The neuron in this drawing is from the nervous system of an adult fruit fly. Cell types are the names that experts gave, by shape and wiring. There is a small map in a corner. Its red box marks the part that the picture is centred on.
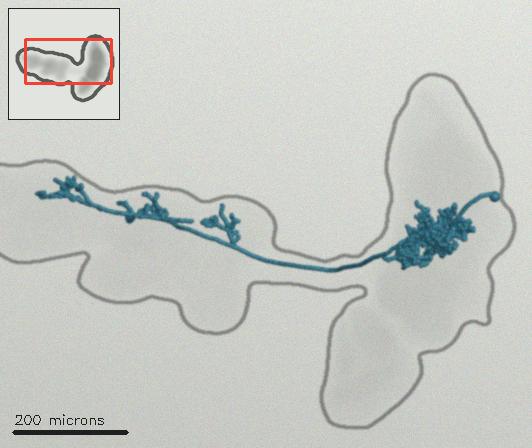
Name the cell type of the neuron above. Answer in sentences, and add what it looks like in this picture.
The cell type is DNa01. Its broad class is descending neuron. It runs through the neck, between the brain and the nerve cord. The cell body is on the right of the picture. By the scale bar it is about 800 microns wide in this view.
